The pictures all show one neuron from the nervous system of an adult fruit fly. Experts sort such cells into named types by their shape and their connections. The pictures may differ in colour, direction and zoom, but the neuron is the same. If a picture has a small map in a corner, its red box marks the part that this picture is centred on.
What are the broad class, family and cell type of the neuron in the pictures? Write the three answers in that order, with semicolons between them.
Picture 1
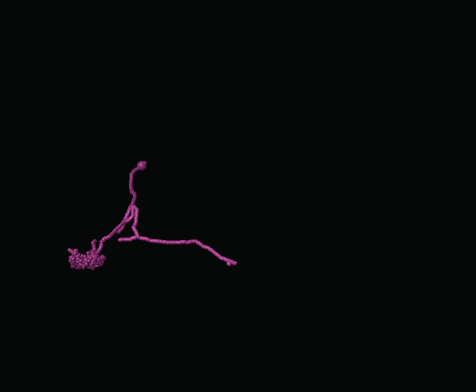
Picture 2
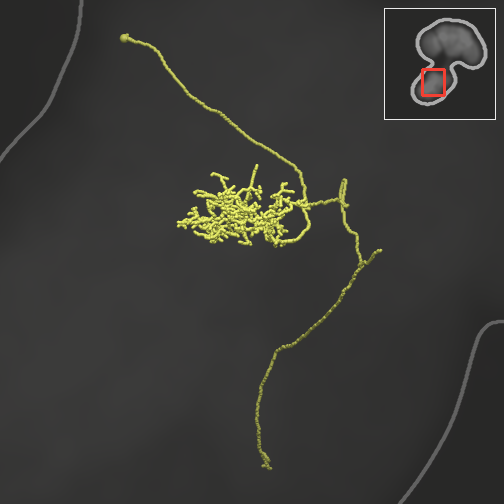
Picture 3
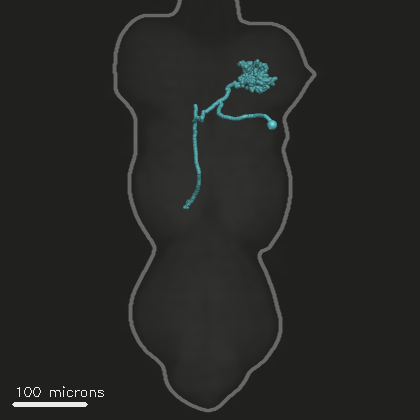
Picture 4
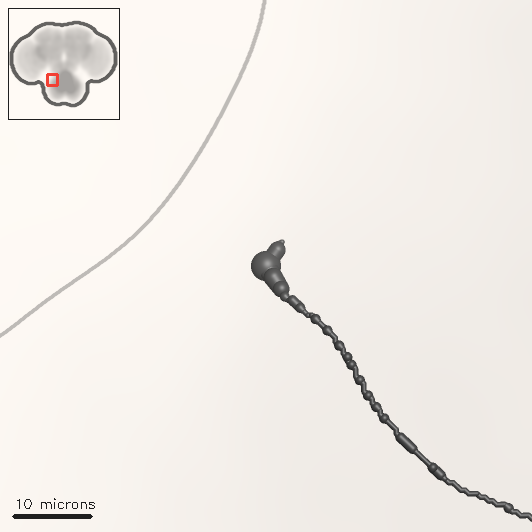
nerve-cord intrinsic neuron; hemilineage 23B; IN23B067_d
